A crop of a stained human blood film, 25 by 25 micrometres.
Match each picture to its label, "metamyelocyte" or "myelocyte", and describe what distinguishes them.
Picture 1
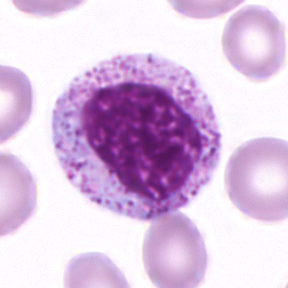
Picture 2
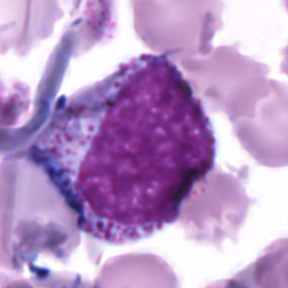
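The metamyelocyte is in picture 1, the myelocyte in picture 2. In the metamyelocyte the chromatin is dark purple and coarsely clumped, with paler gaps between the clumps.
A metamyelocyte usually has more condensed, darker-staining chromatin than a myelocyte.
The metamyelocyte is about 15 micrometres across, shows no nucleoli, and has no vacuoles in its cytoplasm, and several red cells without nuclei lie around it. The myelocyte has a roughly rounded outline with a somewhat angular contour. A large, dense magenta-purple mass fills its right portion, coarse and granular in texture over its whole surface. On the left lies a paler lilac-grey zone with small round red-magenta granules scattered through it.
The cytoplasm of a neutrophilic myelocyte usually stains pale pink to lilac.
Along the lower-left edge of the myelocyte, dark blue-black granules cluster together.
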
